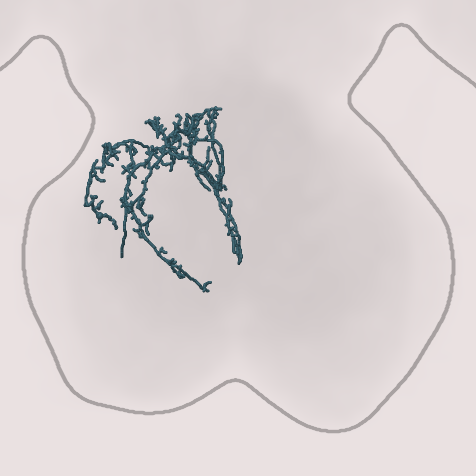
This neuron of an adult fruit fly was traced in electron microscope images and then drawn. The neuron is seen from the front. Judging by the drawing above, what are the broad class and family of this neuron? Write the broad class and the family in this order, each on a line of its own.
nerve-cord intrinsic neuron
hemilineage 03A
